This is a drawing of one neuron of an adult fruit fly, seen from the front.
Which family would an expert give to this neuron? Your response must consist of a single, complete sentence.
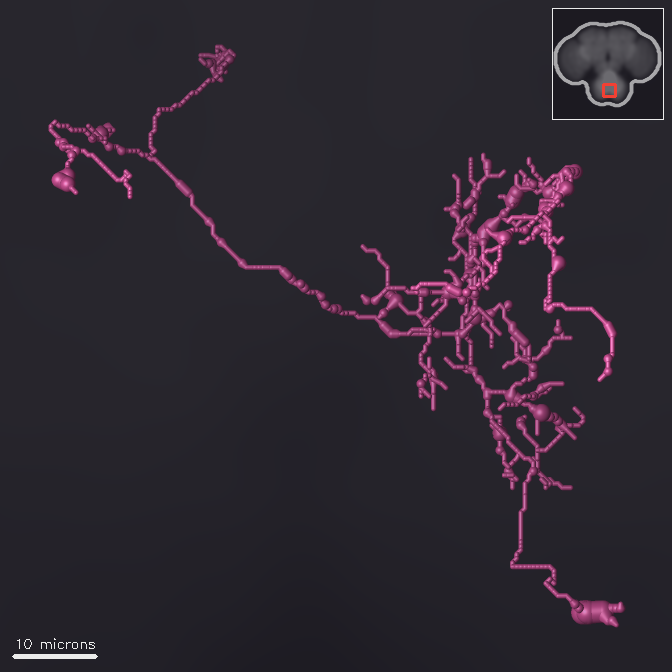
Family hemilineage 10B is the one that contains this neuron.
